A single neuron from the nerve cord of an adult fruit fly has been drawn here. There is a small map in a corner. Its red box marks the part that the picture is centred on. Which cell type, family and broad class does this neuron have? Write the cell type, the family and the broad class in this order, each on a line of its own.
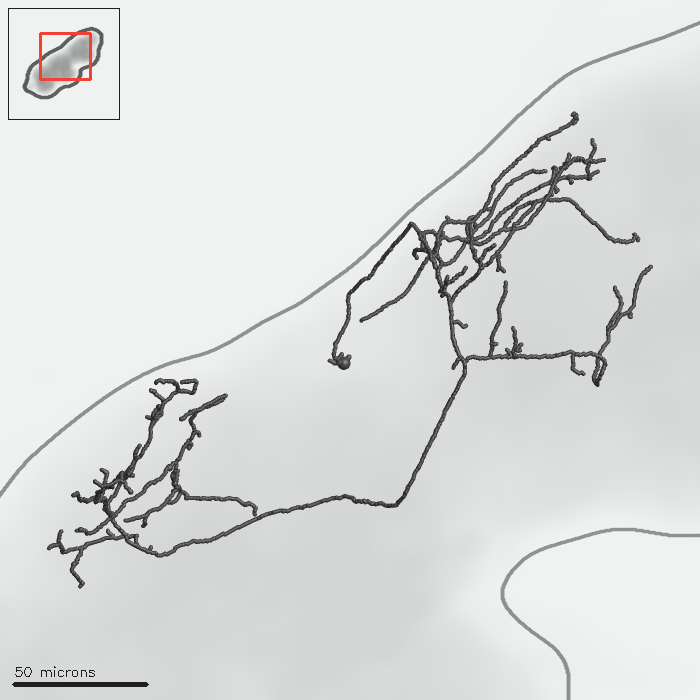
IN17A074
hemilineage 17A
nerve-cord intrinsic neuron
